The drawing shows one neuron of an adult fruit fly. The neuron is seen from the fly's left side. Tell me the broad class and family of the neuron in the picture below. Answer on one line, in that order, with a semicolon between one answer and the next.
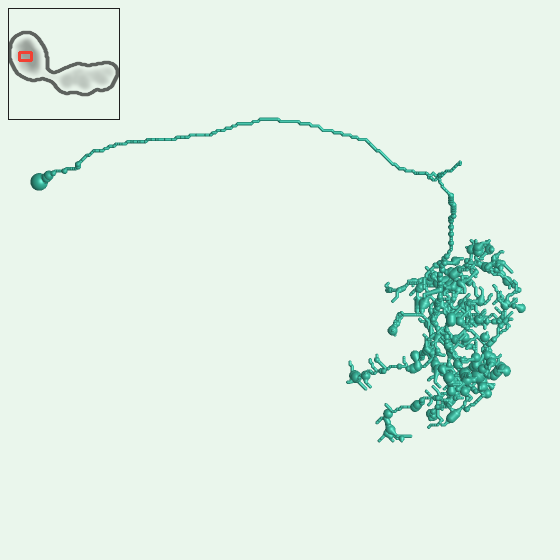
central-brain intrinsic neuron; hemilineage VLPa2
